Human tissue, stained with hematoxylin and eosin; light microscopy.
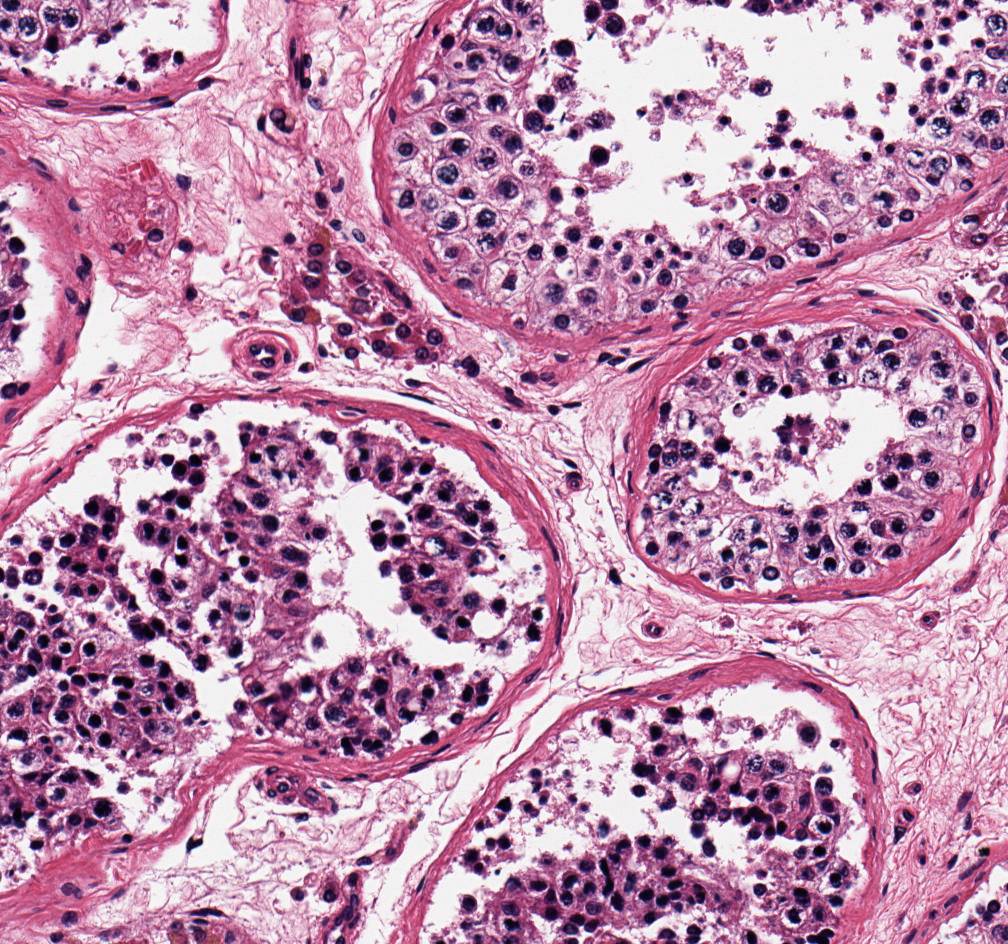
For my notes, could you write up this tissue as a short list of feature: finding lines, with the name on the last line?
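Field: round to oval tubule cross-sections, strips of stroma between
Lining: stratified germ-cell epithelium, several cells deep
Upper right tubule: many large round cells, pale cytoplasm, large nuclei, coarse clumped chromatin
Tubule wall: pink, layered, flattened spindle-shaped nuclei
Name: testis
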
